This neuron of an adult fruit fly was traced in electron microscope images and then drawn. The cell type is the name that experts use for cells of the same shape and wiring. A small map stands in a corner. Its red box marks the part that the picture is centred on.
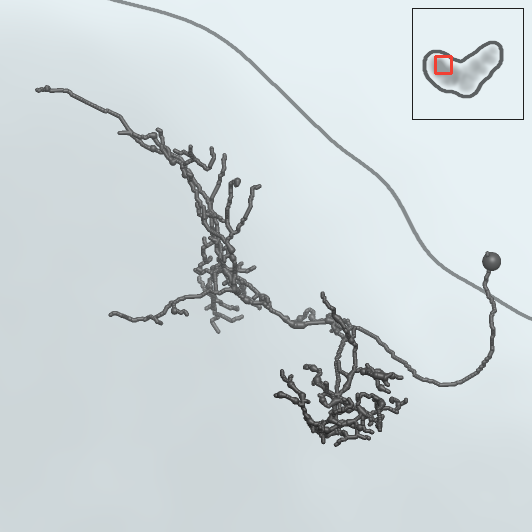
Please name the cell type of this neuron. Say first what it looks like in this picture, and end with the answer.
The cell body is on the right of the picture. Dozens of branch ends can be seen. This is a central-brain intrinsic neuron. Its cell type is SMP319.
